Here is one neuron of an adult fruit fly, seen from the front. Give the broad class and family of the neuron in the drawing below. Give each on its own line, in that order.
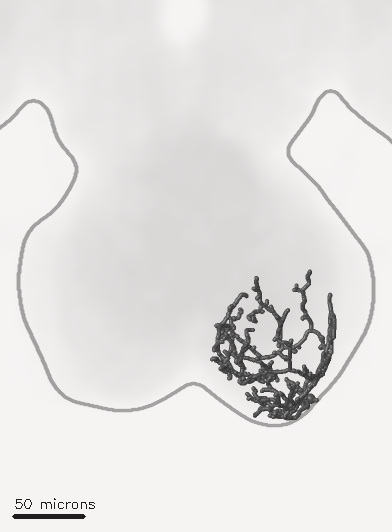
nerve-cord intrinsic neuron
hemilineage 13A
